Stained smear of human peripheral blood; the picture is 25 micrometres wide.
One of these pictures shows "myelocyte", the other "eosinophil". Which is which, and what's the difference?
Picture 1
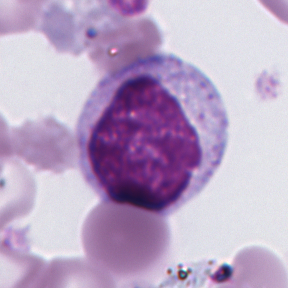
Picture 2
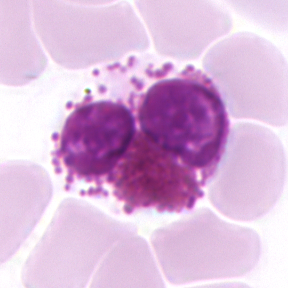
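Picture 1: myelocyte. Picture 2: eosinophil. Nucleus: myelocyte chromatin dark purple and patchy, paler spaces between clumps; eosinophil nucleus in two deep purple lobes lying side by side, left and right.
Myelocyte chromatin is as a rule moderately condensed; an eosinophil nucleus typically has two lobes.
Granules: myelocyte cytoplasm with fine, faint purple dots throughout; eosinophil cytoplasm with many coarse, round, pinkish-purple granules, densely clustered below and between the lobes.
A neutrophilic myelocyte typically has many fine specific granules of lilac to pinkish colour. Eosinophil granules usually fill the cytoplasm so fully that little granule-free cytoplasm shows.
Eosinophil granules also scattered beyond the cell edge, most along the top. Myelocyte outline round and smooth; no vacuoles; red blood cell touching lower edge.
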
